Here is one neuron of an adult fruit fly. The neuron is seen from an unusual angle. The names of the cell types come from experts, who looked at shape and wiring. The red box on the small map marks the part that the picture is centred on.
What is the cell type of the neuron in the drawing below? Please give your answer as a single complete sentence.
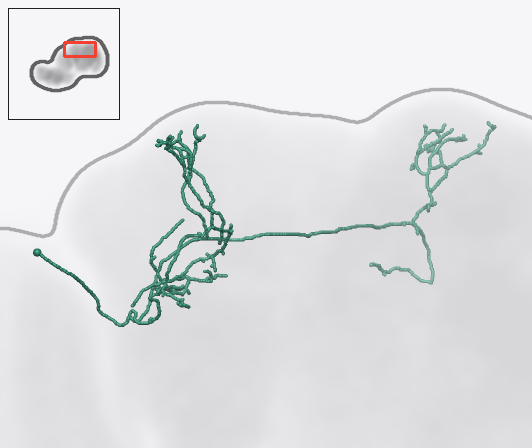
This neuron belongs to the cell type CL255.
